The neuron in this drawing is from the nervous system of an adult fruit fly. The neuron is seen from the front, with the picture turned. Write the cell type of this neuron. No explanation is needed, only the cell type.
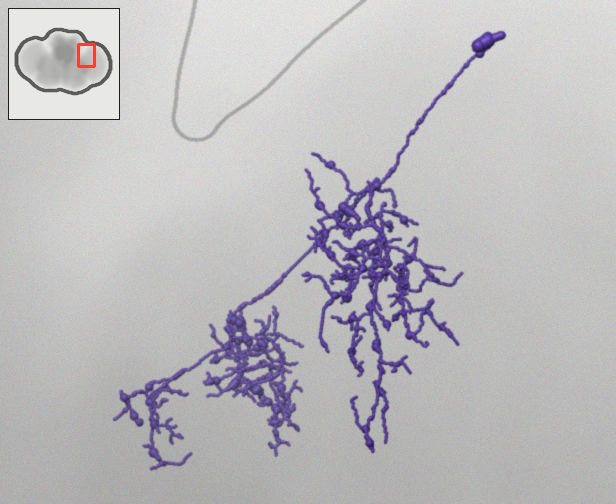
TmY16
